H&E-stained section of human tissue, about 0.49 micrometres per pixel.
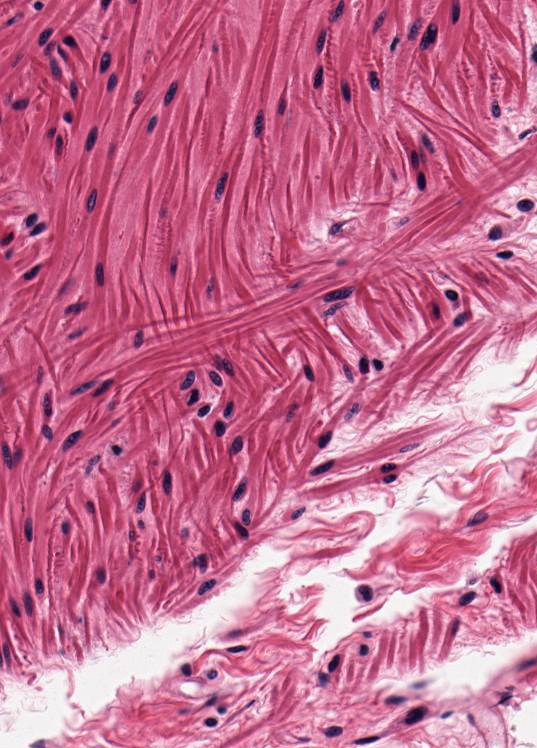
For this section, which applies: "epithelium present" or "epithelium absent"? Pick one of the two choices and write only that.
Epithelium absent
